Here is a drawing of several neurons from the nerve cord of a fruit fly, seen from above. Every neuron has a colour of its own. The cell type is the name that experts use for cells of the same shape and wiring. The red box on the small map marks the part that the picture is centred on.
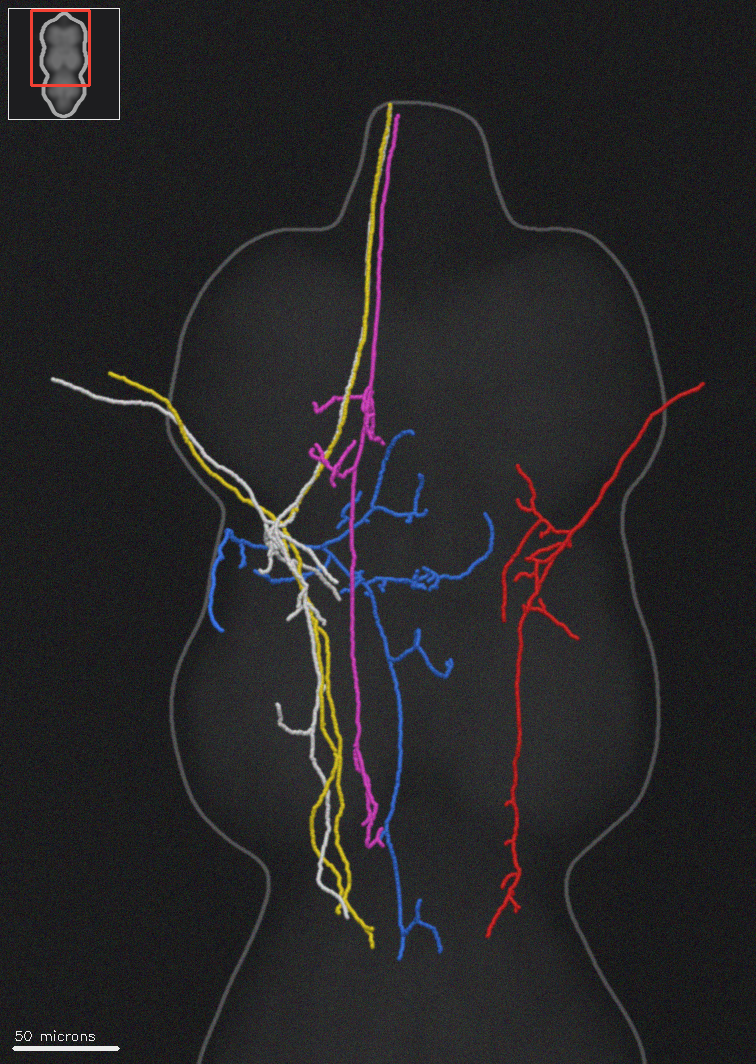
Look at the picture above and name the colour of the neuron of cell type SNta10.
blue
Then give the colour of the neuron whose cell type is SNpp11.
yellow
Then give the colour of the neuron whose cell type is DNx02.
magenta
